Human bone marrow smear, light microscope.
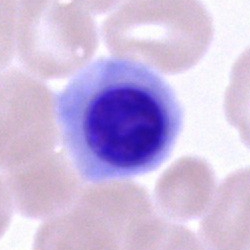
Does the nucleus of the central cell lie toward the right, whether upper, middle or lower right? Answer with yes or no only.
Yes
